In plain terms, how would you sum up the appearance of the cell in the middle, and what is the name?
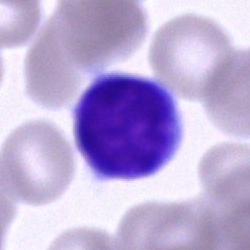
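First, cytoplasm is barely visible, at most a very thin rim around the nucleus. Next, the chromatin stains a deep purple-blue and looks dense, with only faint lighter mottling. Neither granules nor vacuoles are visible. Last, the name: lymphocyte.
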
